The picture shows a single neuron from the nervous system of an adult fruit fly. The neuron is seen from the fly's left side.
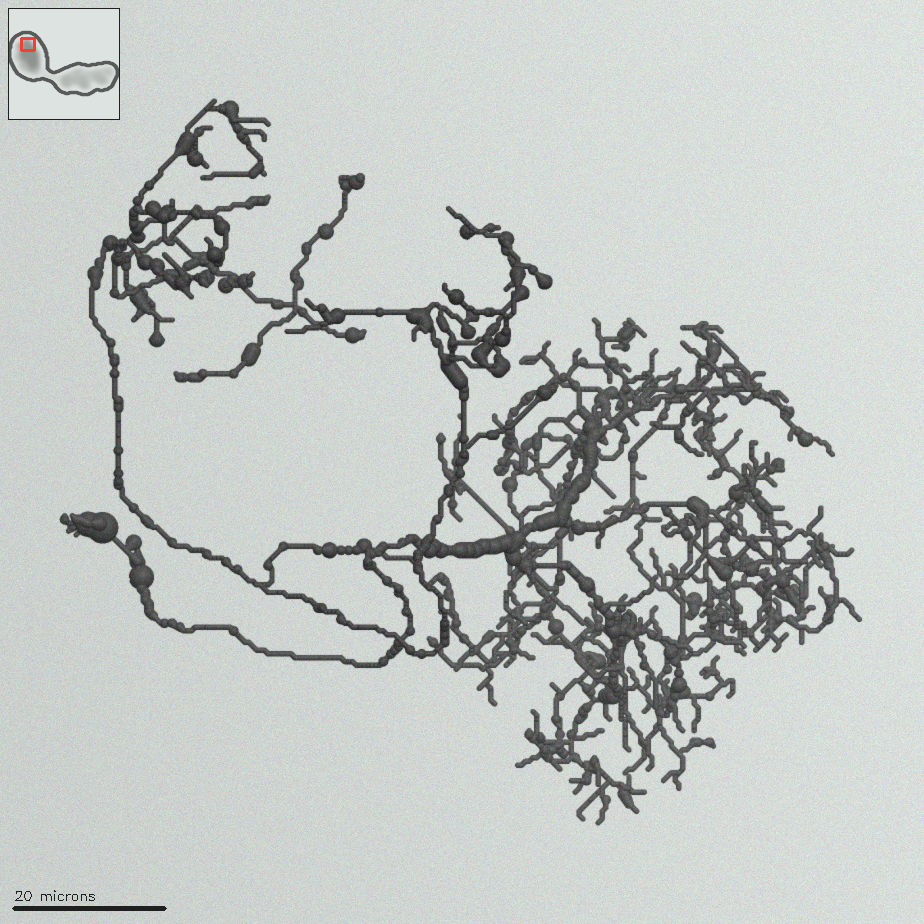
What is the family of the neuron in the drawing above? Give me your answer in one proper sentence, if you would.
The family that includes this neuron is hemilineage VLPd1.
